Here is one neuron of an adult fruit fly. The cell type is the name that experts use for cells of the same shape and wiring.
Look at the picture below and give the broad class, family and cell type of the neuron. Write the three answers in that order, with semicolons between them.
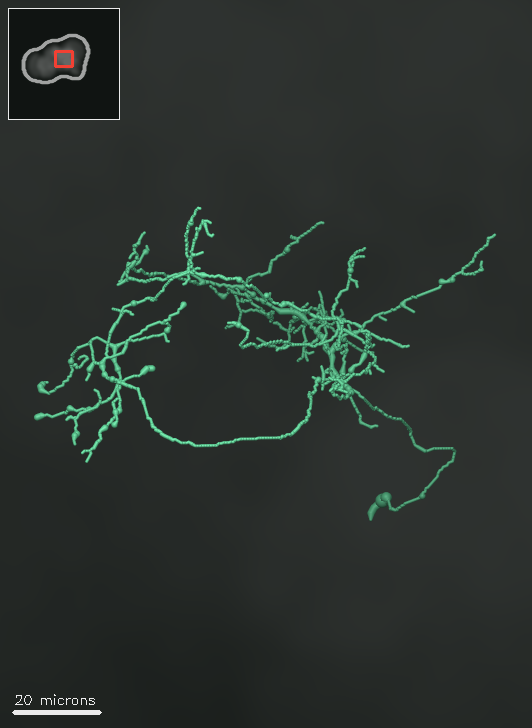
central-brain intrinsic neuron; hemilineage DL1_ventral; PVLP213m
